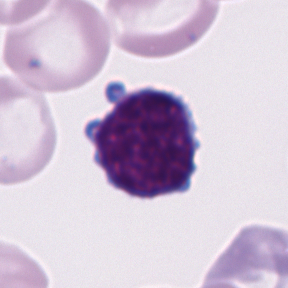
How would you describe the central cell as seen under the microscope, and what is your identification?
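At the upper-left edge, small pale blue rounded blebs bulge from the cell. The chromatin is dense and coarsely clumped, in darker and lighter patches. No distinct granules can be seen in the cytoplasm, and no vacuoles anywhere in the cell. This is a typical lymphocyte.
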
